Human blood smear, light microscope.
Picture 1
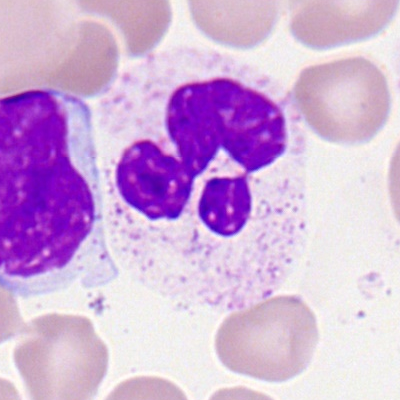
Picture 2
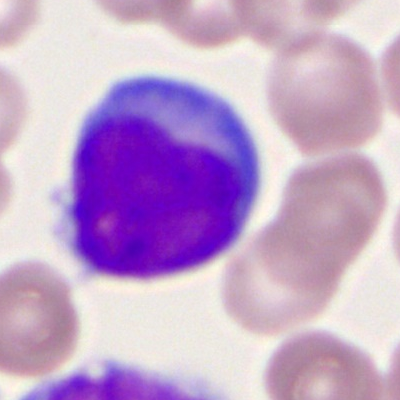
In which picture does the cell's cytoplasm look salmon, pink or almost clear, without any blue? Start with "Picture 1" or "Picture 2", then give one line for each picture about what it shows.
Picture 1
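What picture 1 shows: The cytoplasm is plentiful and very pale pink.
What picture 2 shows: The cytoplasm is blue.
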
